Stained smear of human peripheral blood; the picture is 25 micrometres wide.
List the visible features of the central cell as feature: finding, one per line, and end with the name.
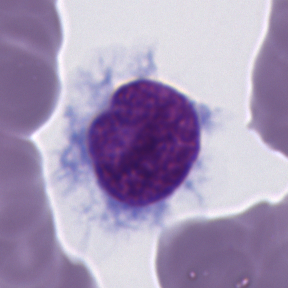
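Cytoplasm edge: ragged, many fine hair-like projections
Cytoplasm colour: pale blue
Cytoplasm spread: farther left of the nucleus than right
Chromatin: dark purple, mottled, net-like texture
Name: hairy cell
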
